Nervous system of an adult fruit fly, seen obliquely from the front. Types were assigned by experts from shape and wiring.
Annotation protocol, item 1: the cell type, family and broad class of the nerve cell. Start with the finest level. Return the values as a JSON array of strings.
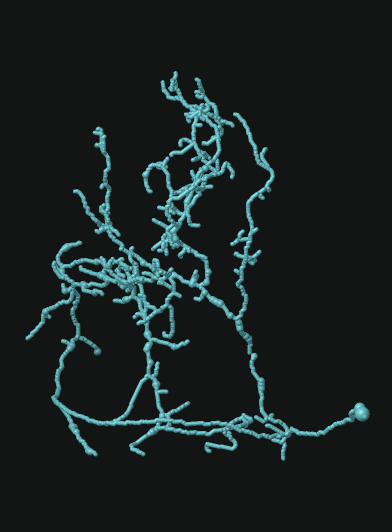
["SLP229", "hemilineage SLPav1_medial", "central-brain intrinsic neuron"]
